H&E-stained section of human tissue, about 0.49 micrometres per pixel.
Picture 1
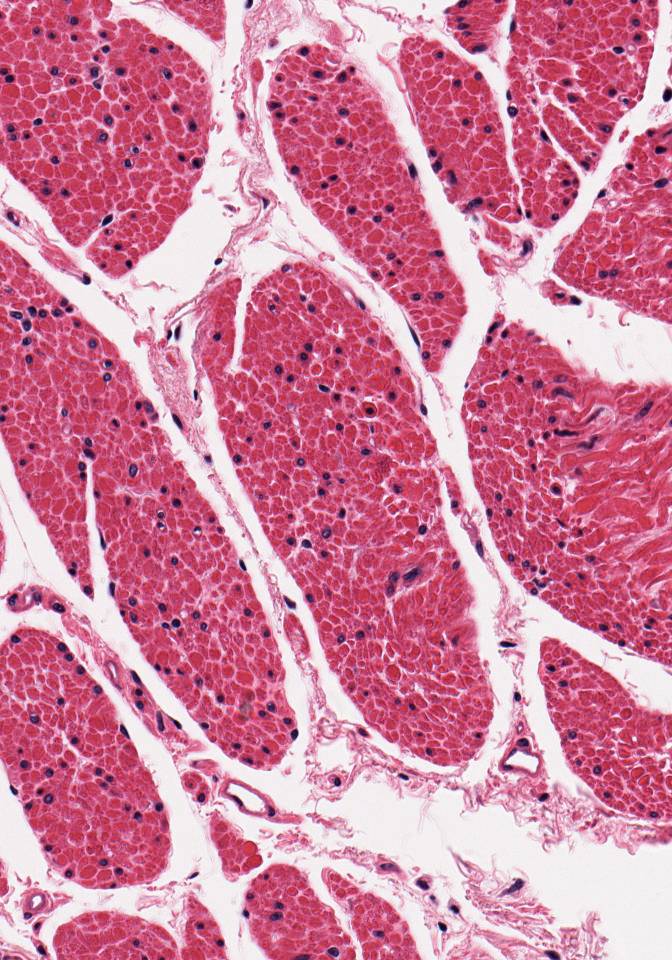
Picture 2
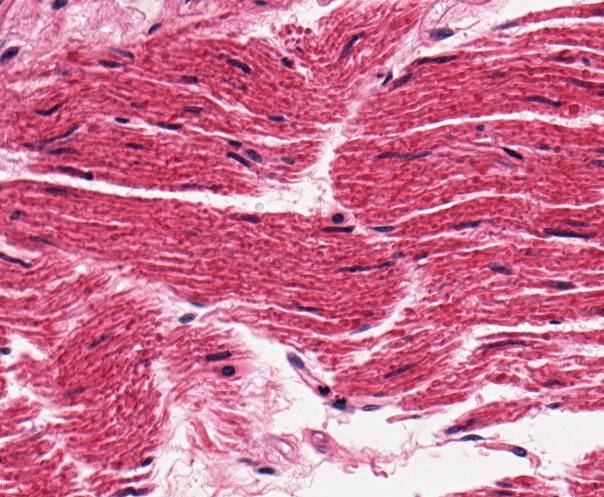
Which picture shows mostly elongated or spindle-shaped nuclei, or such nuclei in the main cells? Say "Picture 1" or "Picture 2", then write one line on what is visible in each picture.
Picture 2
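What picture 1 shows: Dark, round nuclei are scattered sparsely through the bundles, so most cell profiles show no nucleus.
What picture 2 shows: Dark, elongated oval nuclei lie scattered within the fibres, oriented along the fibre length.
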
